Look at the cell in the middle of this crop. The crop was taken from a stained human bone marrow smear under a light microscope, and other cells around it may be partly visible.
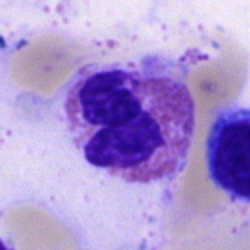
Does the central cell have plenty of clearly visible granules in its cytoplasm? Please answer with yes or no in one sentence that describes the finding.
Yes, the cell's cytoplasm contains many granules that can be seen.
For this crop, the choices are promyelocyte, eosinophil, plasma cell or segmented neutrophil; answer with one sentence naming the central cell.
What the crop centres on is an eosinophil.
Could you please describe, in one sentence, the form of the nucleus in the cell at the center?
What stands out is the nucleus, split into two or more lobes.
